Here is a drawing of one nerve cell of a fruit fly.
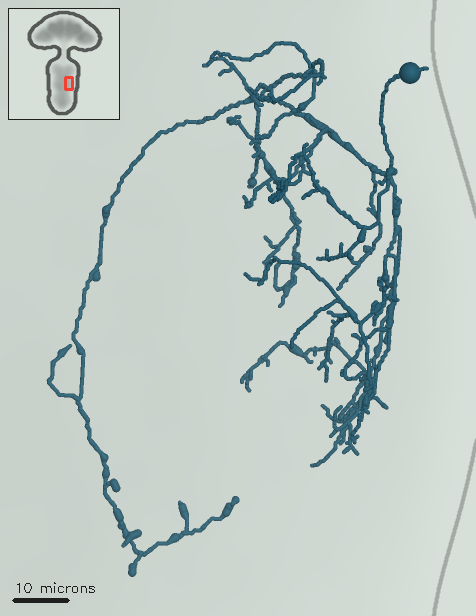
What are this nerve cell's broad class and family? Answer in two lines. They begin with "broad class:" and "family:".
broad class: nerve-cord intrinsic neuron
family: hemilineage 09A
